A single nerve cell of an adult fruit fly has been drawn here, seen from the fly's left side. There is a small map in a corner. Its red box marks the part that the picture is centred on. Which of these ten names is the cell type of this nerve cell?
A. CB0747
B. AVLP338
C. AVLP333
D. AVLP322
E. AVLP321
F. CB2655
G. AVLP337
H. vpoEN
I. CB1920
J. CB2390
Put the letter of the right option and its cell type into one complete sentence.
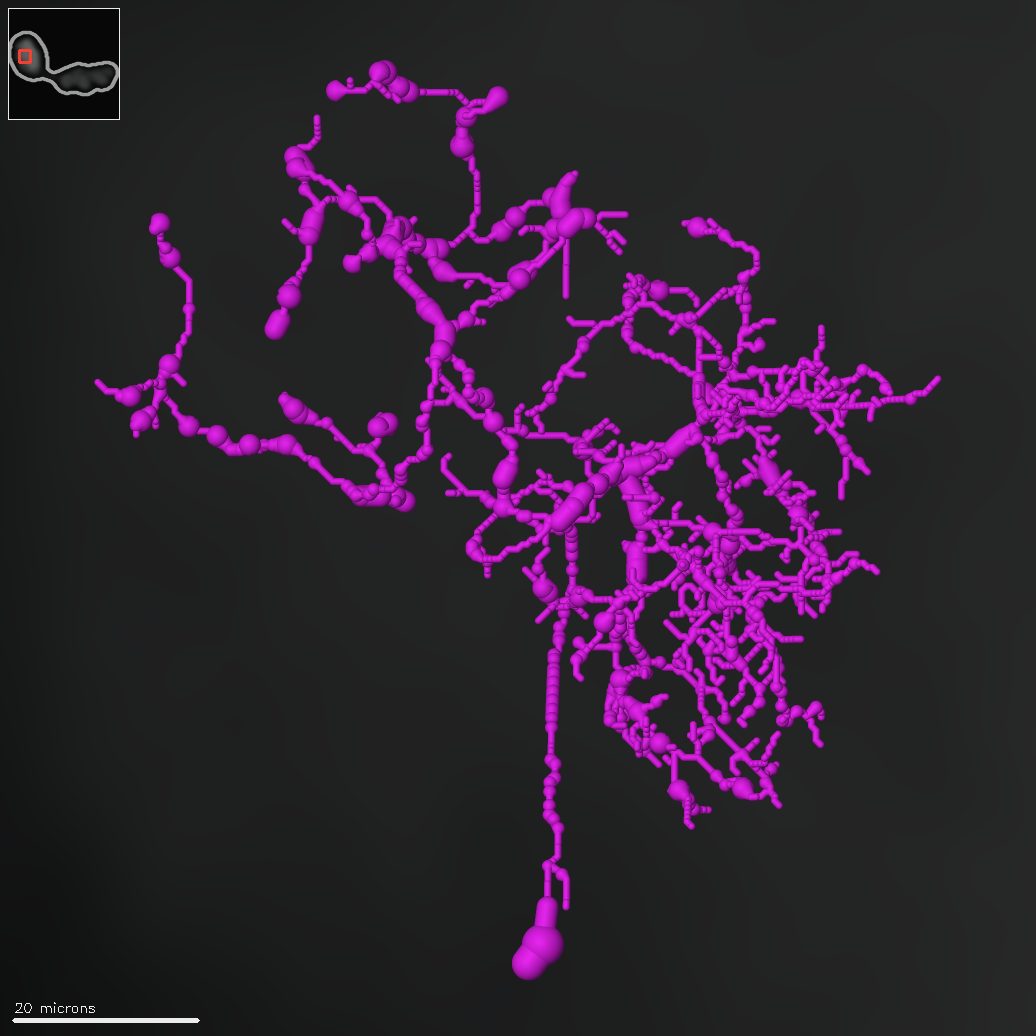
The nerve cell is a cell of type CB1920, the type in option I.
